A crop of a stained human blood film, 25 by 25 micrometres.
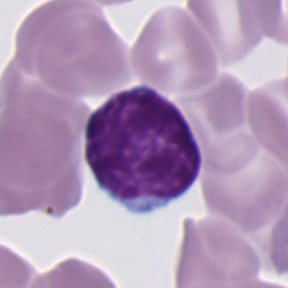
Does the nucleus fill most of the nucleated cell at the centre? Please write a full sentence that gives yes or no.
Yes, the cytoplasm of this cell is scant.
